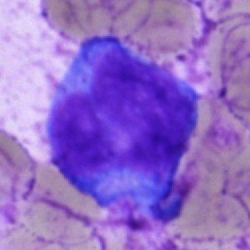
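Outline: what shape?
Angular, with several fairly straight edges rather than a smooth round contour.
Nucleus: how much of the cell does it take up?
Most of it, leaving only a narrow rim of cytoplasm.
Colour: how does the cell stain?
The cytoplasm is deep blue, and a paler, lighter-blue zone lies in the lower part of the cell.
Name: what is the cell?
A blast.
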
